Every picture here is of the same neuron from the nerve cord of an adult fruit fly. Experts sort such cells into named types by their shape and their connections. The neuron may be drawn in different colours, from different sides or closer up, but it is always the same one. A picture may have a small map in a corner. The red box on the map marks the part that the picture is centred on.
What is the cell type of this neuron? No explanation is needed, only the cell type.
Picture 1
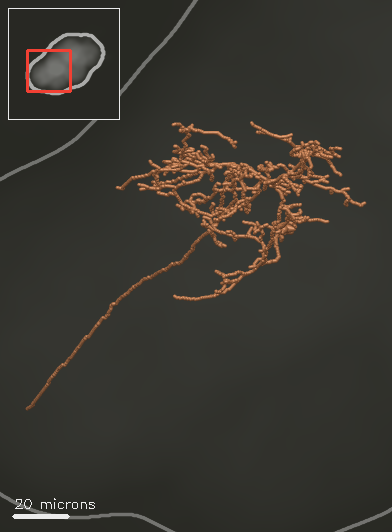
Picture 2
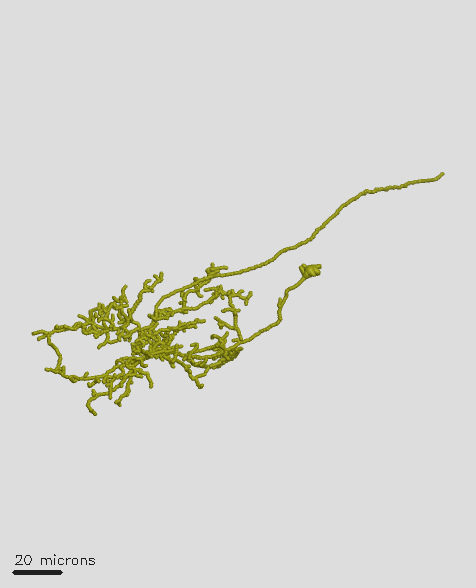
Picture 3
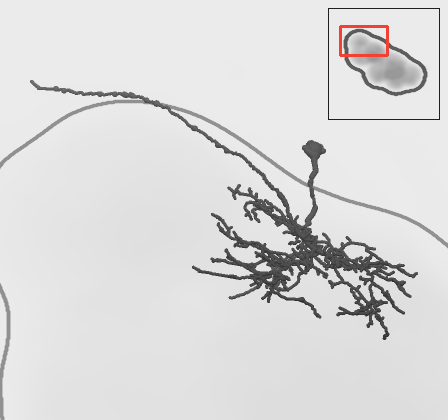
MNad16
